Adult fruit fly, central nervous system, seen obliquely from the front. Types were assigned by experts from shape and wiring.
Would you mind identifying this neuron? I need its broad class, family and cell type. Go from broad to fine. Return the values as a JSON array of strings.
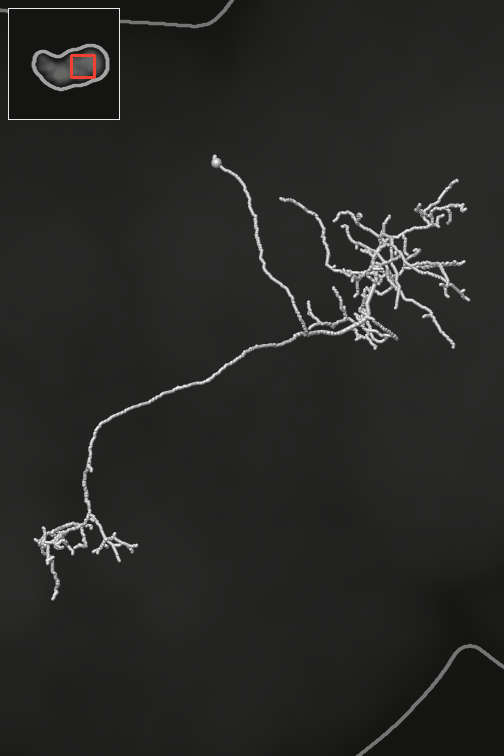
["central-brain intrinsic neuron", "hemilineage VLPp2", "CB4101"]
